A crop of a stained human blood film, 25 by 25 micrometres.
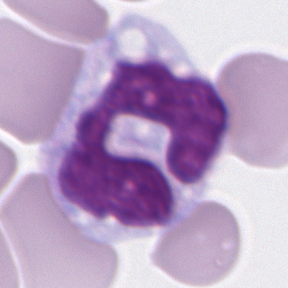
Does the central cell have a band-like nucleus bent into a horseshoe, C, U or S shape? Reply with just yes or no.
Yes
